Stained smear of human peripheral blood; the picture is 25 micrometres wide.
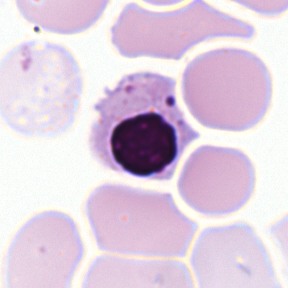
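Normoblast at the centre of a stained peripheral blood smear, about 9 micrometres across, which makes it roughly 1.25 times as wide as a red cell lying whole in the picture. Its nucleus is round in outline, about 6 micrometres across, sits toward the bottom of the cell and fills about 40% of the cell's area. The cytoplasm is pale greyish-blue, with a few small purplish granules scattered through it. Note the one small dark round dot in the cytoplasm, above and to the right of the nucleus. Along the upper-left edge, small pointed projections stick out.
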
